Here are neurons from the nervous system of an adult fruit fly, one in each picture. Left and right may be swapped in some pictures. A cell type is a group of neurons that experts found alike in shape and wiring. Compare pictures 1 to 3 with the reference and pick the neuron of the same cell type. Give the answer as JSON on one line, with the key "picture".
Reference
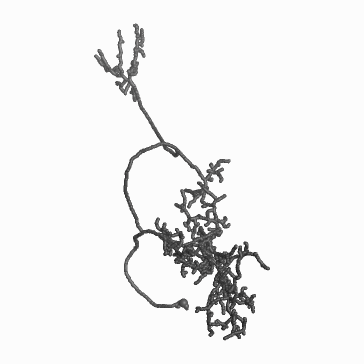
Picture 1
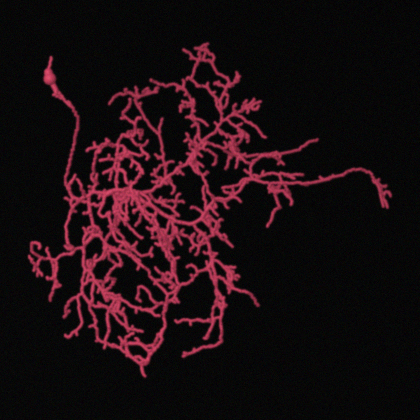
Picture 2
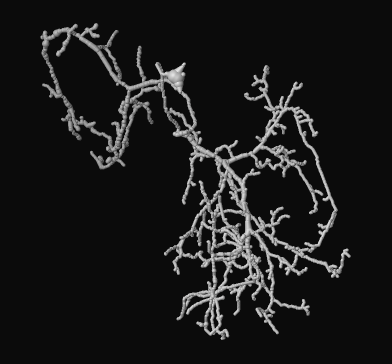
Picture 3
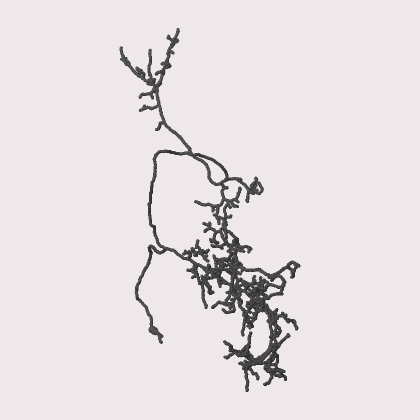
{"picture": 3}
